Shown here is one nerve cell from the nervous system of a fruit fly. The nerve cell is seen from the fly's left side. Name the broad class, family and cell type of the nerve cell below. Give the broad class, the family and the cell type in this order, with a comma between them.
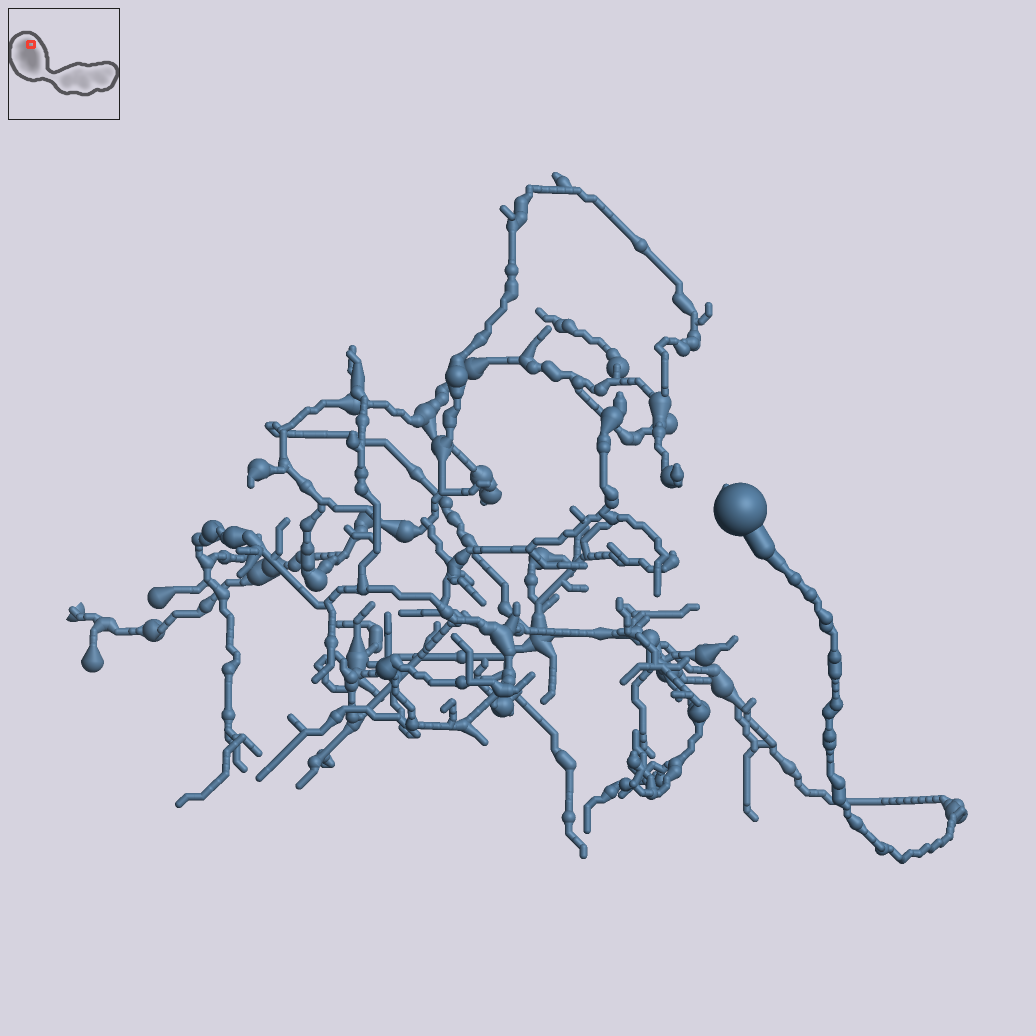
central-brain intrinsic neuron, hemilineage LHp1, CB1850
